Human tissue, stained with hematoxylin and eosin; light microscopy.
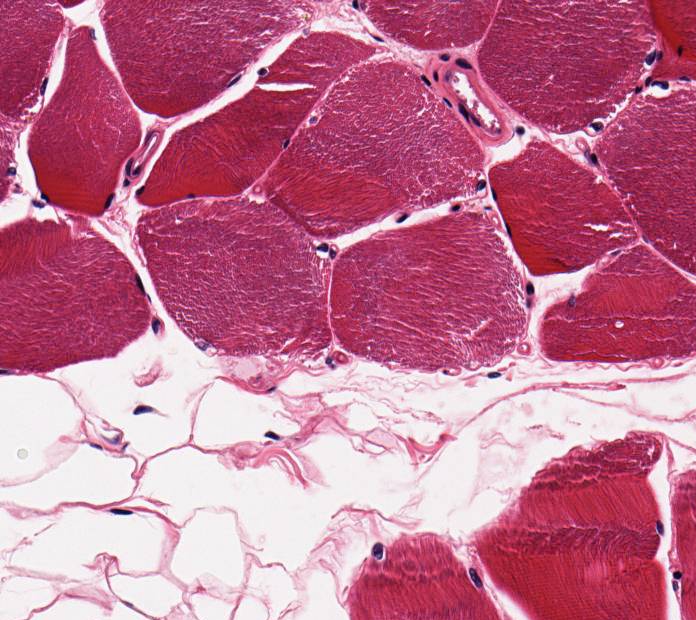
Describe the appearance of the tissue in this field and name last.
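Cut across, the muscle fibres show angular polygonal profiles. Their flattened dark nuclei sit at the edges, not the centres. Up top, small blood vessels lie in thin connective tissue between fibres; lower left, thin wavy pink strands surround large empty spaces. This is skeletal muscle.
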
